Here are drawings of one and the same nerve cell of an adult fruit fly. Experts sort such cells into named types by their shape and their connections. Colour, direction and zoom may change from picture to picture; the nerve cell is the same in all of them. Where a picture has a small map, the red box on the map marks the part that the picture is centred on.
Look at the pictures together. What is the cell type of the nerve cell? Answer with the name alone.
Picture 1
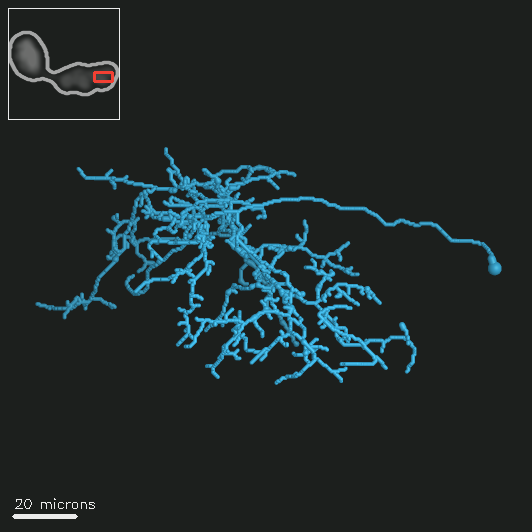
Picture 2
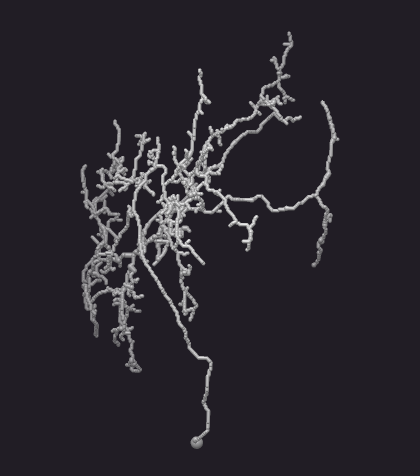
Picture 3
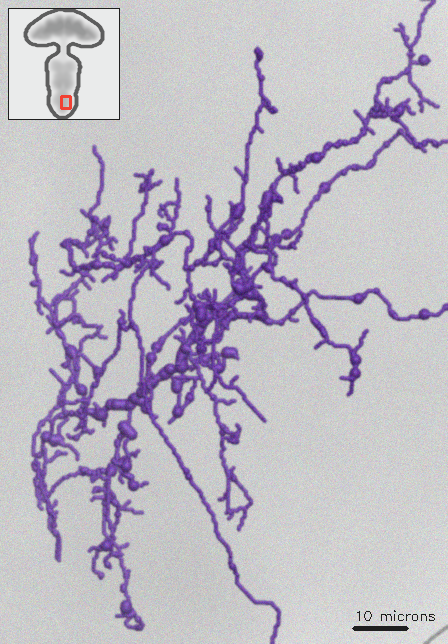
IN03A083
